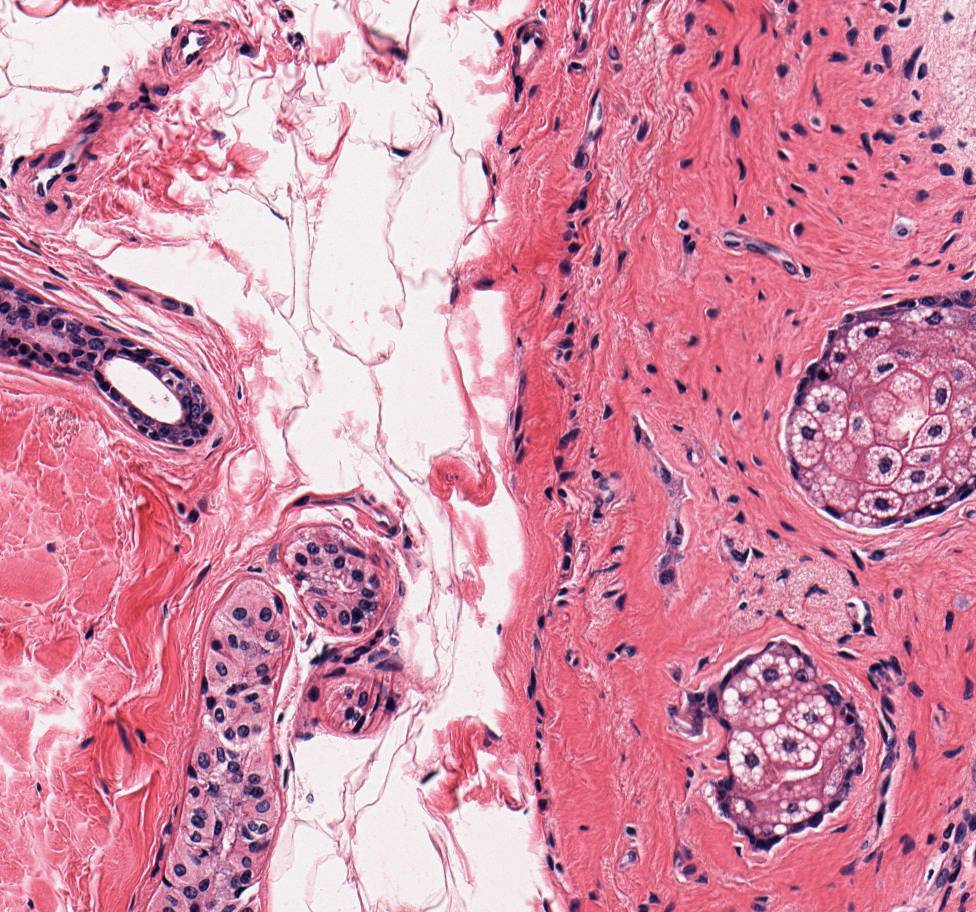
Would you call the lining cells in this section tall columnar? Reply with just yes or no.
No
